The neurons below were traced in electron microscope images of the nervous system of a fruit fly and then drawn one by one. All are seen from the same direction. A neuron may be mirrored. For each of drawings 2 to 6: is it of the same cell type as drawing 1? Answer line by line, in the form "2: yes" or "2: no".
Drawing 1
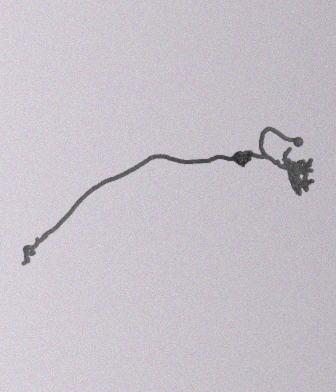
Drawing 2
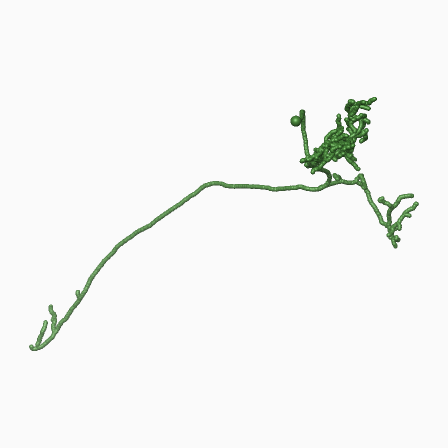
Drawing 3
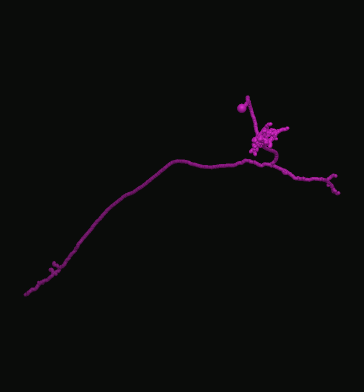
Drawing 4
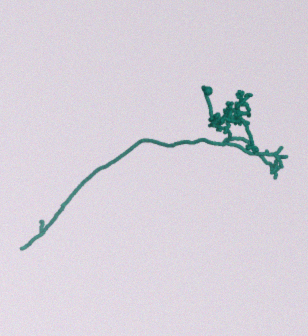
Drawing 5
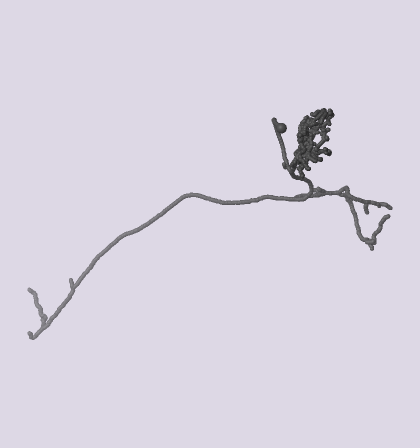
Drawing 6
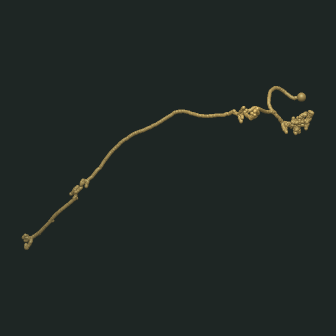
2: no
3: yes
4: no
5: no
6: yes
